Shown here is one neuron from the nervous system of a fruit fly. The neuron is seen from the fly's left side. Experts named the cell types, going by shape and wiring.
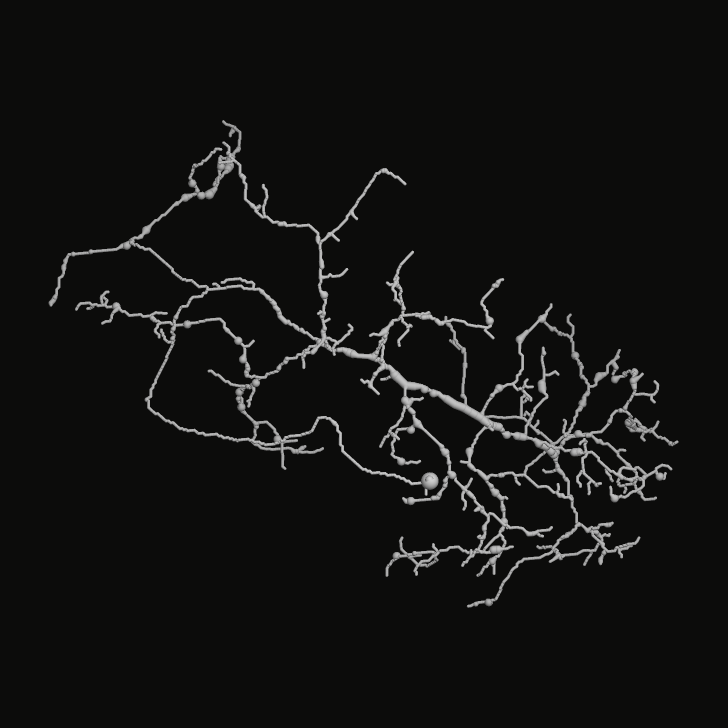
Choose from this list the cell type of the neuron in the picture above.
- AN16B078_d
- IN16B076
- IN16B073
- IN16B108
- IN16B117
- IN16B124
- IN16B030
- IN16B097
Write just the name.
IN16B108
